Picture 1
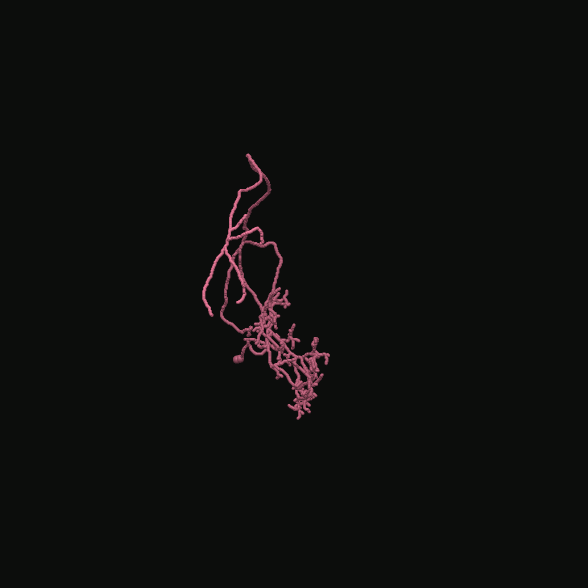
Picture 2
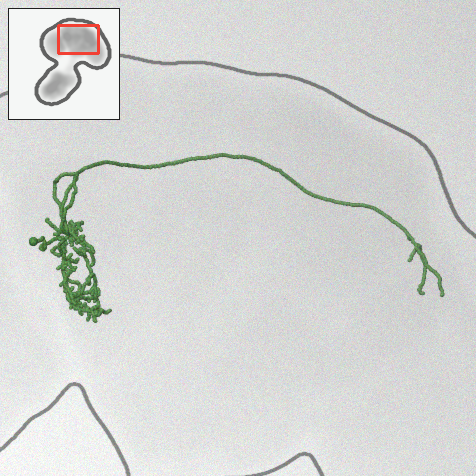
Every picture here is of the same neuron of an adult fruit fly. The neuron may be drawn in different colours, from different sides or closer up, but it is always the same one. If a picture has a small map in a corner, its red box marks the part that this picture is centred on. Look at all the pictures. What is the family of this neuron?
hemilineage VLPl&p2_lateral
